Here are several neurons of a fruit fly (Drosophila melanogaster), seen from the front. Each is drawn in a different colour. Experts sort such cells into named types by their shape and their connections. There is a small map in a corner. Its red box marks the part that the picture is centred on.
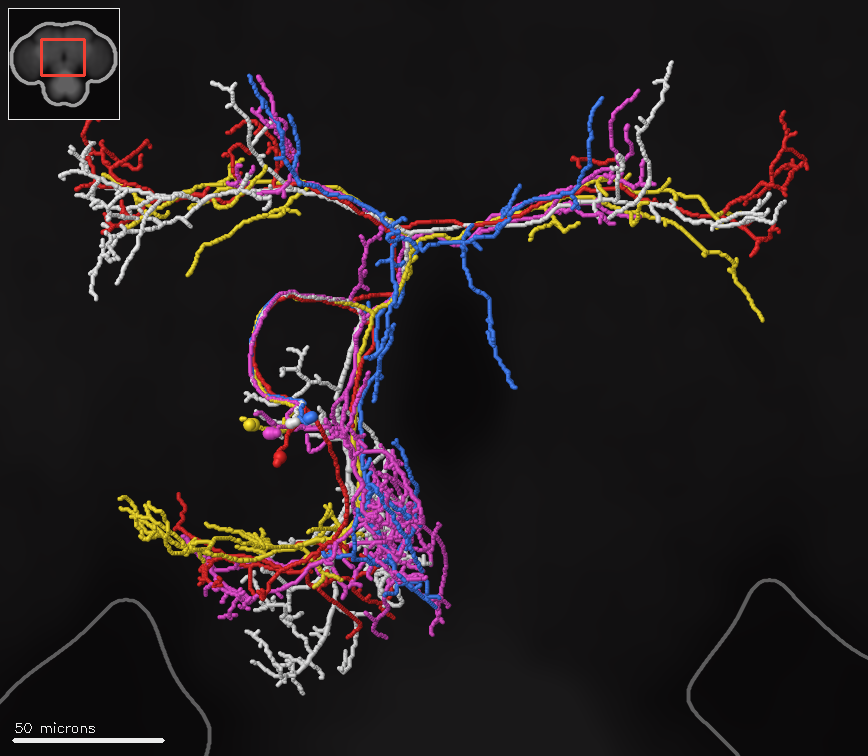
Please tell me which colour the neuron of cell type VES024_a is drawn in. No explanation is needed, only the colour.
blue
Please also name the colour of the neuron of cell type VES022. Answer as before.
white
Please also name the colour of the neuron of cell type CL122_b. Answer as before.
magenta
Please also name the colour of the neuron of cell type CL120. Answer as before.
red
